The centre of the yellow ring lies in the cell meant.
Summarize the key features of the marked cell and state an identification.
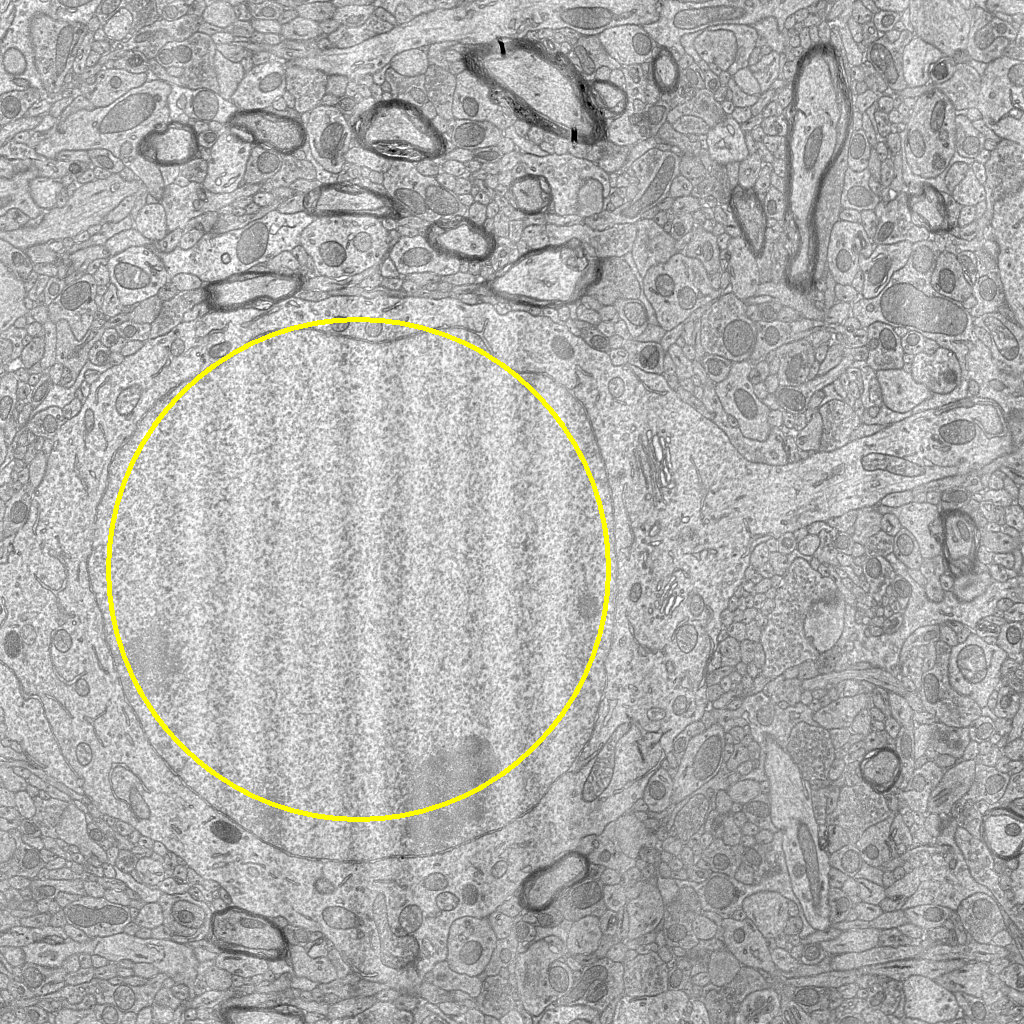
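Nucleus large, roughly round, outline complete within the frame. Envelope smooth, no deep infoldings. Chromatin pale, finely dispersed; no thick dark band along the envelope. Stacked Golgi membranes in the cytoplasm right of the nucleus. Cell: excitatory neuron.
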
